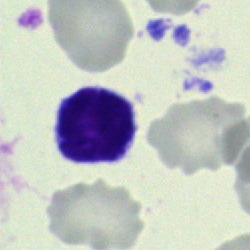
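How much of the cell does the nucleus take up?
Almost all of it.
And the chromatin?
Very dark purple, dense throughout, with no nucleolus to be seen.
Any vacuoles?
None visible.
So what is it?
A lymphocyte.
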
